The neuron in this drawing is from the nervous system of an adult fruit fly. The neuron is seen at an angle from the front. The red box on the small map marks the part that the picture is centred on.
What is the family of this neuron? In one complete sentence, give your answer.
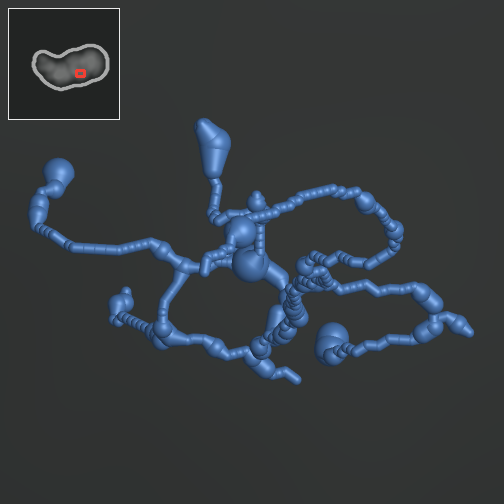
Family class olfactory is assigned to this neuron.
